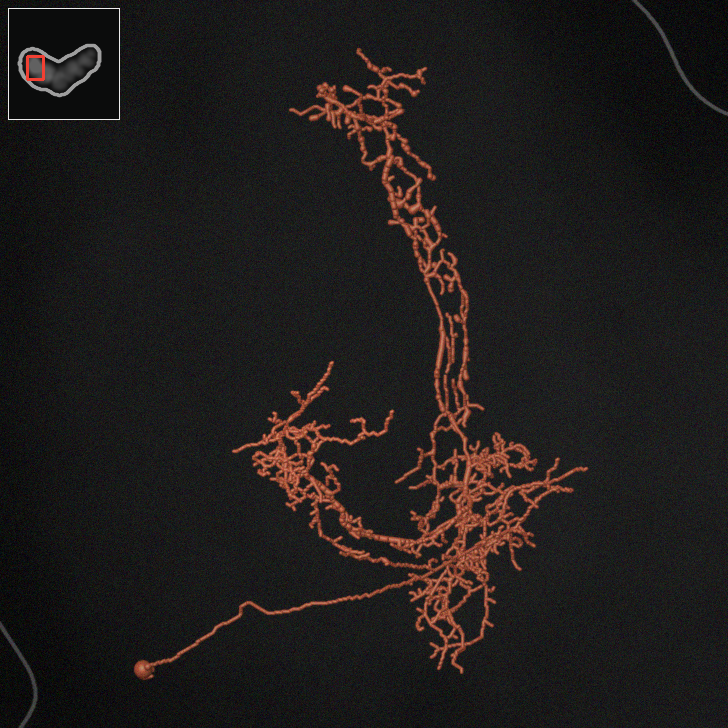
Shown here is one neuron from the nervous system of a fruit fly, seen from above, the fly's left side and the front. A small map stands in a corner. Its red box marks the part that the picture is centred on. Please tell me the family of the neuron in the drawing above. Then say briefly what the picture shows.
The family is hemilineage WEDa2. This is a central-brain intrinsic neuron. The cell body is at the lower left of the picture. More than a hundred branch ends can be seen.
